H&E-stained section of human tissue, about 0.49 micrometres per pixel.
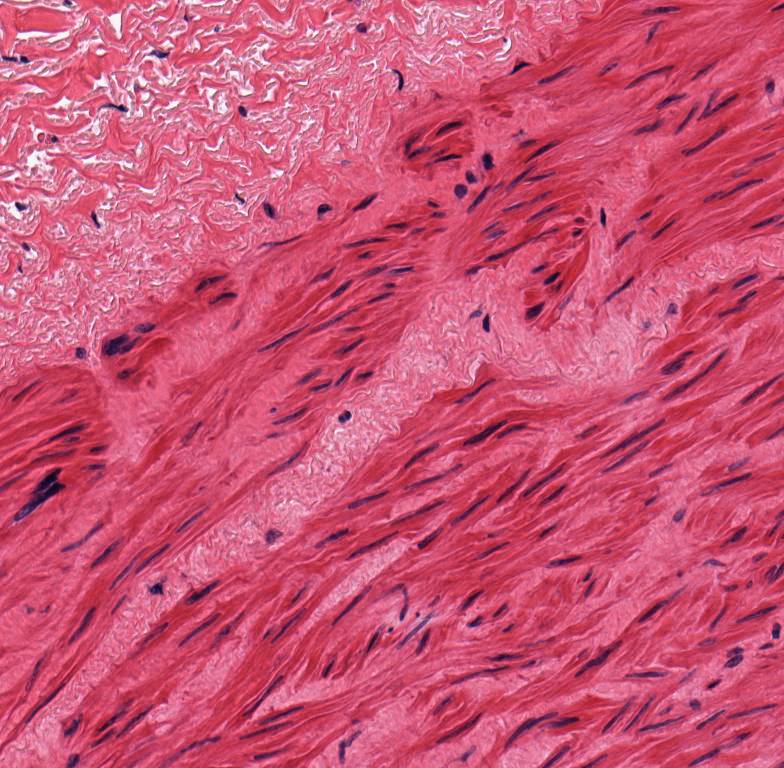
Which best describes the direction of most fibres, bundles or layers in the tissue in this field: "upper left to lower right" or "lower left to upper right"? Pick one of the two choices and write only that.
Lower left to upper right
